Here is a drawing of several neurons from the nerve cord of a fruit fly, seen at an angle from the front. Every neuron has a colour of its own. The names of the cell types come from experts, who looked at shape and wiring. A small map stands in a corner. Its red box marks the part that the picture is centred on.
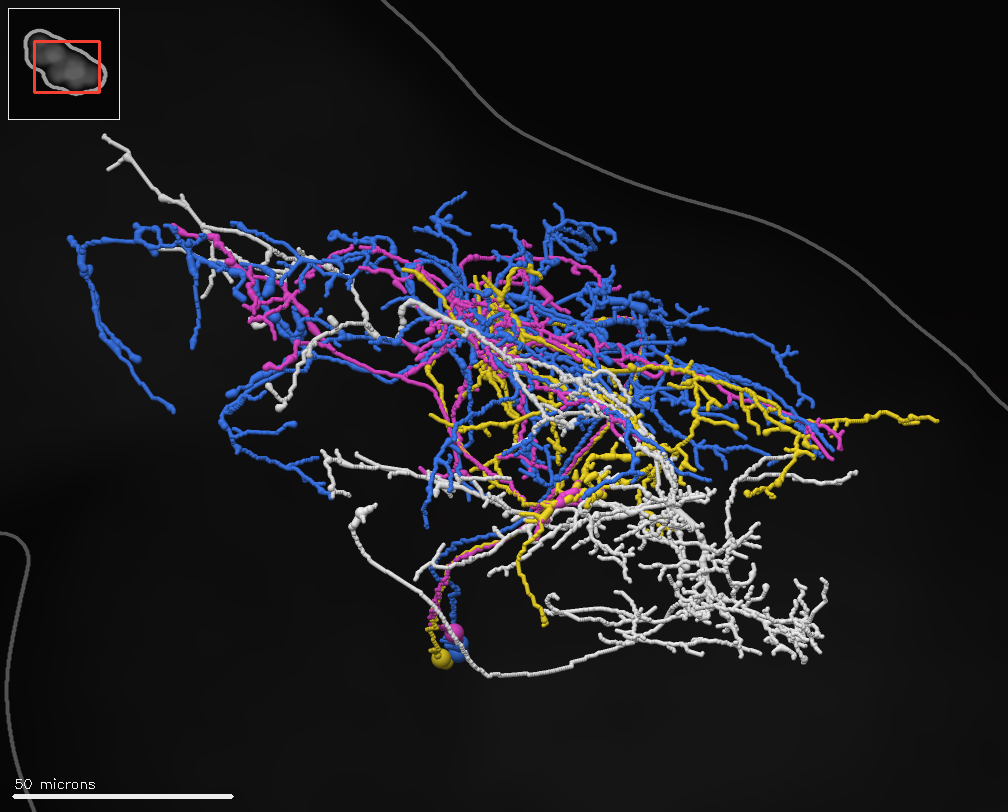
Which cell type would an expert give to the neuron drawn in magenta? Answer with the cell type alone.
IN06A054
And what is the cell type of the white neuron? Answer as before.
IN11A018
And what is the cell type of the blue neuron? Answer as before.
IN06A012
